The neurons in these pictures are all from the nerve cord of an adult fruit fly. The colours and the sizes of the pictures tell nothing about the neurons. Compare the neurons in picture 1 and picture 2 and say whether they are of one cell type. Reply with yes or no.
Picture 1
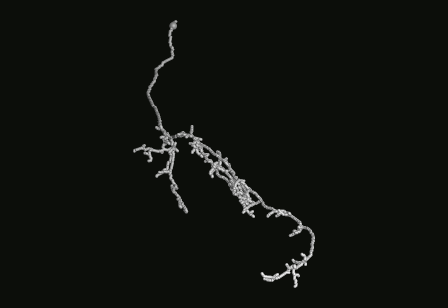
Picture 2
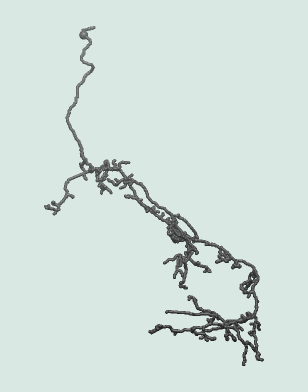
yes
